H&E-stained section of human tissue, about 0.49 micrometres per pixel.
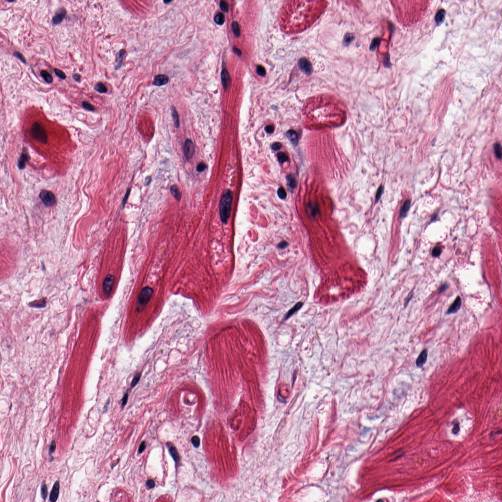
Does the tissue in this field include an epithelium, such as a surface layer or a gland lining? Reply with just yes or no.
No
